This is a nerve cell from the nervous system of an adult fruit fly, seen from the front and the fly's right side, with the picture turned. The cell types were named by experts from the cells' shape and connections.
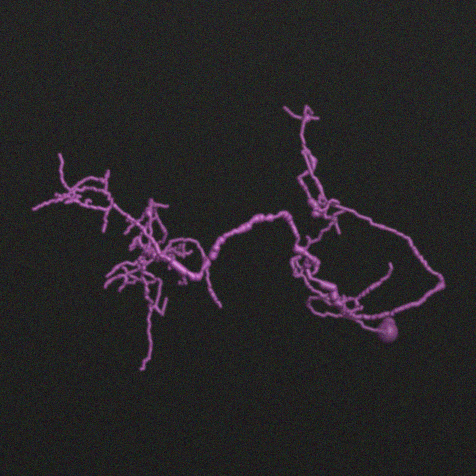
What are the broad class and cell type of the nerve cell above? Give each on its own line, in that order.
nerve-cord intrinsic neuron
INXXX436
